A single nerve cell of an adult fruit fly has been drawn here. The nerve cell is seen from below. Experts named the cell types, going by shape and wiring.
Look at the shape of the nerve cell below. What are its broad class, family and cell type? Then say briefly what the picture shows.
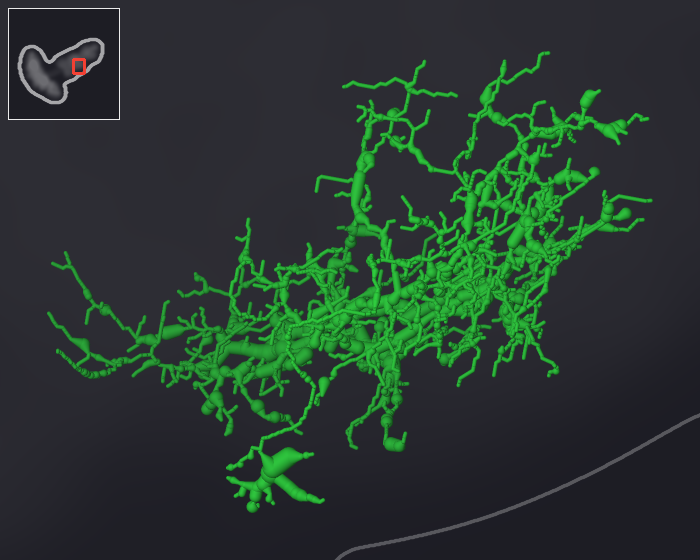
This is a nerve-cord intrinsic neuron. Its family is hemilineage 13A. It is of cell type IN13A021. The cell body can be seen at the bottom of the picture. More than a hundred branch ends can be seen.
